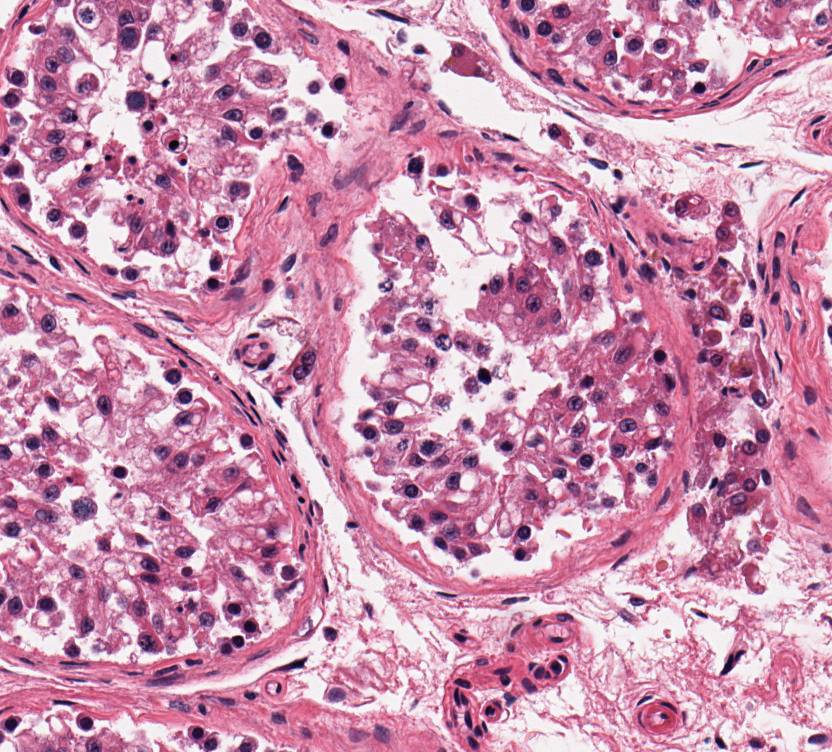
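Testis, with rounded tubules in cross section: one complete in the centre, parts of others at the edges. Many rows of cells fill each tubule, not one layer around an open lumen. Between tubules at right, polygonal cells with abundant pink cytoplasm and round nuclei cluster.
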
